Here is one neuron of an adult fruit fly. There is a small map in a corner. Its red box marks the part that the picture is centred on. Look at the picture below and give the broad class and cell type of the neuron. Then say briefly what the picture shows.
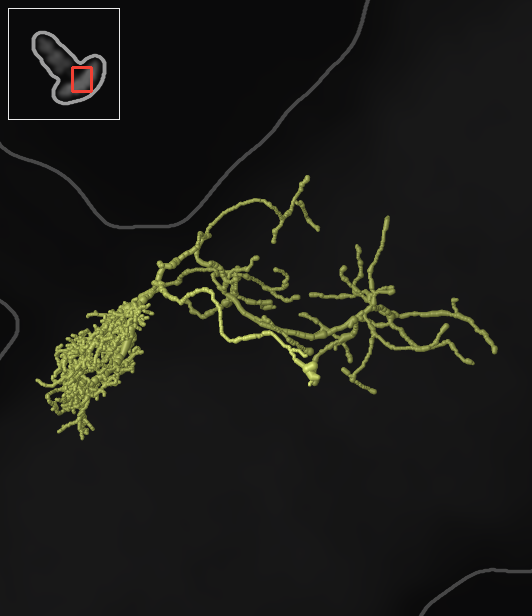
It is a central-brain intrinsic neuron. The cell type is PS126. The cell body is in the middle of the picture. Dozens of branch ends can be seen.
